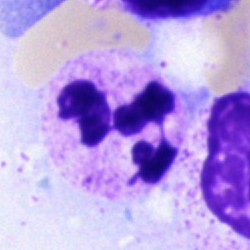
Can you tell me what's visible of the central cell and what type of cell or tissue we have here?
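First, the nucleus is divided into three lobes linked by thin strands. Second, its chromatin is dark purple and coarsely clumped. Third, the cytoplasm is abundant and pale pinkish-lilac, with fine pink-violet granules scattered evenly through it. This cell is a segmented neutrophil.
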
